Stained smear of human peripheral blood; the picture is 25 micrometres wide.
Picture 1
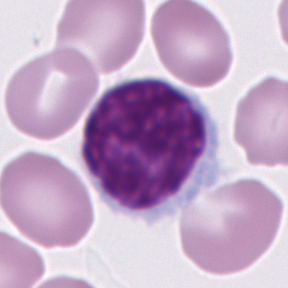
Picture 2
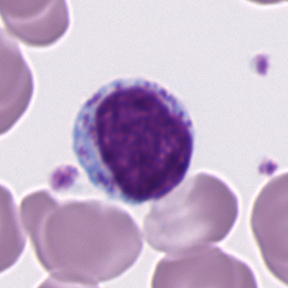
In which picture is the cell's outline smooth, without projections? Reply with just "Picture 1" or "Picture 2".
Picture 2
